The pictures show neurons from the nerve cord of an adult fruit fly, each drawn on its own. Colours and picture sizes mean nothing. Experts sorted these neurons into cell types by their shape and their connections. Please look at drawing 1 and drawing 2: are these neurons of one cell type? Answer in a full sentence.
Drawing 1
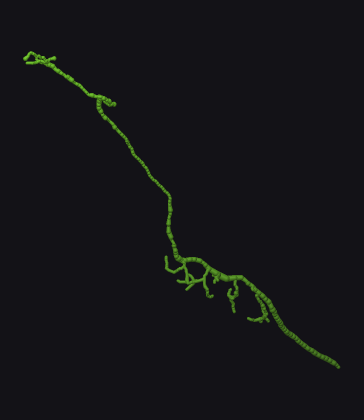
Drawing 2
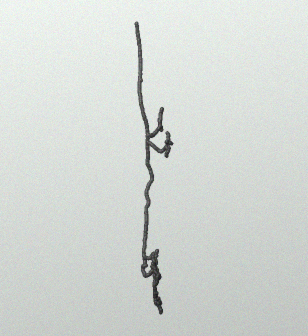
They are of different cell types.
